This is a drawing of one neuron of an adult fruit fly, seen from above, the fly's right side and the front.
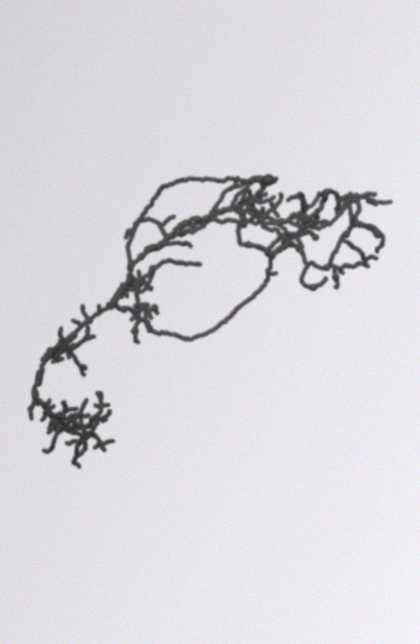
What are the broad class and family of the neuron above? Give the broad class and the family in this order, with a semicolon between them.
central-brain intrinsic neuron; hemilineage SMPpd1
